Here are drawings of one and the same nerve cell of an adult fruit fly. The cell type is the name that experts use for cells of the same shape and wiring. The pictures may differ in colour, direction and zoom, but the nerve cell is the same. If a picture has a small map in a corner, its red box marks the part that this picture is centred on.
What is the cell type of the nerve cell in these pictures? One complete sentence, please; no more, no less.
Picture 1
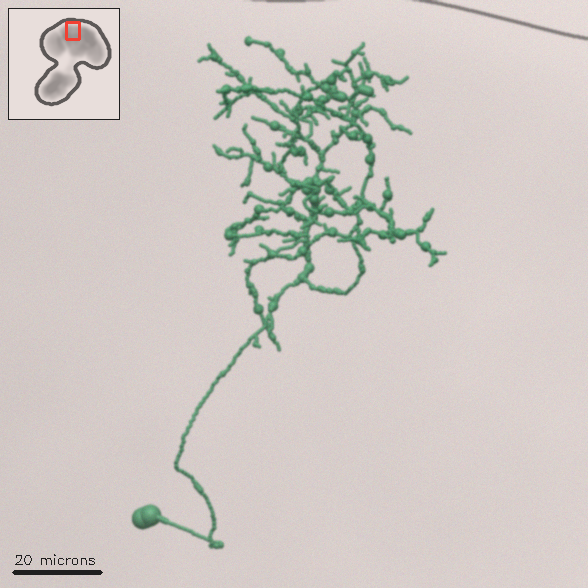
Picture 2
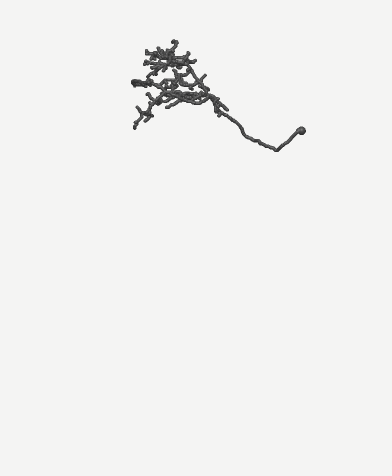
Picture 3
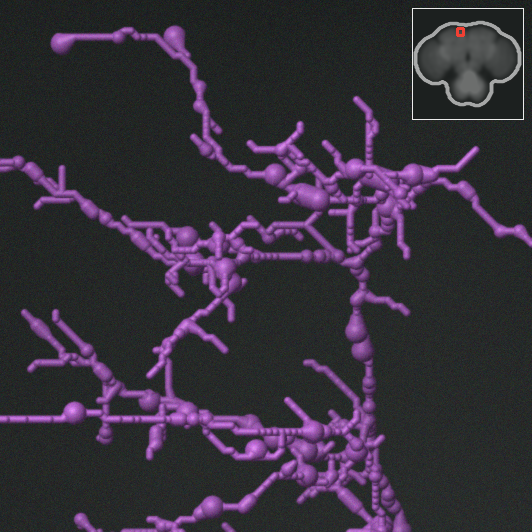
The nerve cell has SMP408_b as its cell type.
